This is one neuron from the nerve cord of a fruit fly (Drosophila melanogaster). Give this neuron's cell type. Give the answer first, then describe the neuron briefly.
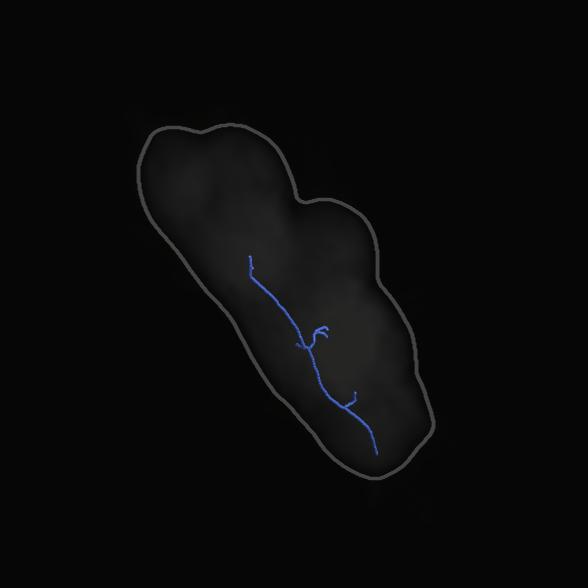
It is of cell type DNpe037. This is a descending neuron. The drawing shows no cell body. As drawn here it is taller than it is wide.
